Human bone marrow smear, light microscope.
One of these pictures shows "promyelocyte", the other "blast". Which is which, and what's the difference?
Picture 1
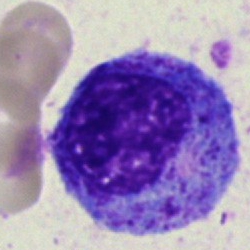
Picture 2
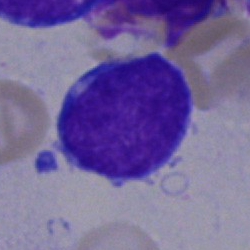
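Picture 1: promyelocyte. Picture 2: blast. Granules: purple granules are scattered through the cytoplasm in picture 1; none can be seen in picture 2.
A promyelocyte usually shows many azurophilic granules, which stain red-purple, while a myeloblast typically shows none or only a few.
Chromatin in picture 2: finely textured and evenly spread, without coarse dark clumps.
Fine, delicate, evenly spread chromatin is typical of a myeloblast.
Cytoplasm: a broad blue crescent on the lower right side of the nucleus in picture 1; in picture 2, only a thin deep-blue rim, best seen at the upper left, with the nucleus filling nearly the whole cell. Outline: roughly round in picture 1, round to slightly oval in picture 2. Neighbours: a pale, non-nucleated red cell just to the left in picture 1; a small separate blue fragment just outside the lower left edge in picture 2.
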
